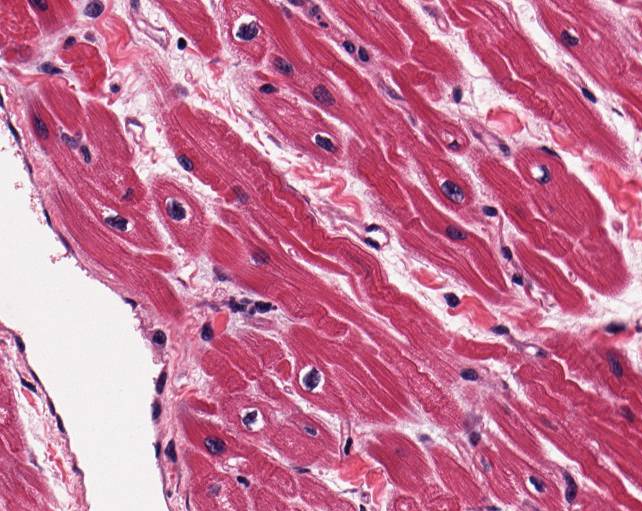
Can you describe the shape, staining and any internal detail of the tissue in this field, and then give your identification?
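First, orientation: elongated muscle fibres run diagonally, upper left toward lower right, across most of the field. Second: several fibres branch and join neighbouring fibres. Third, nuclei: several central ones sit in a pale, clear cytoplasmic halo. Fourth, between fibres: thin strands of loose, pale connective tissue with small dark elongated nuclei. Name: atrial appendage of the heart.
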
